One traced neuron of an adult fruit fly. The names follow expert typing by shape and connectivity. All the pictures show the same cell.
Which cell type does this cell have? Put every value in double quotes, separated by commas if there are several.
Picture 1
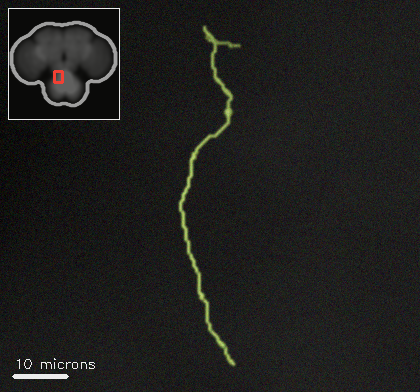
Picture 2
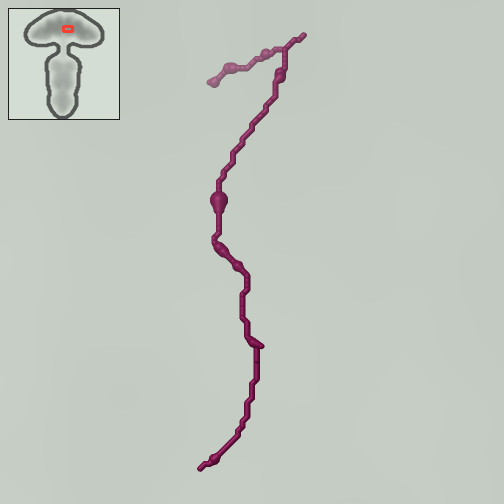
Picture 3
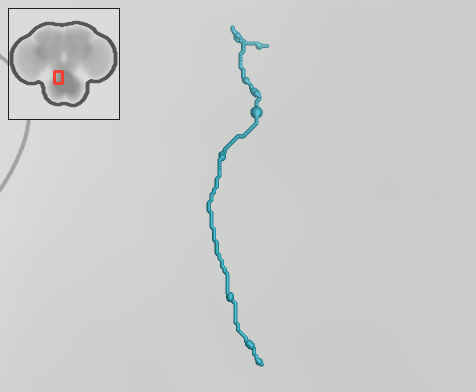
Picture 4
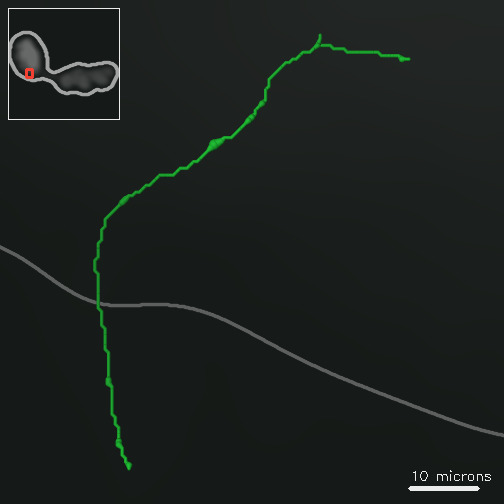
"BM_InOm"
